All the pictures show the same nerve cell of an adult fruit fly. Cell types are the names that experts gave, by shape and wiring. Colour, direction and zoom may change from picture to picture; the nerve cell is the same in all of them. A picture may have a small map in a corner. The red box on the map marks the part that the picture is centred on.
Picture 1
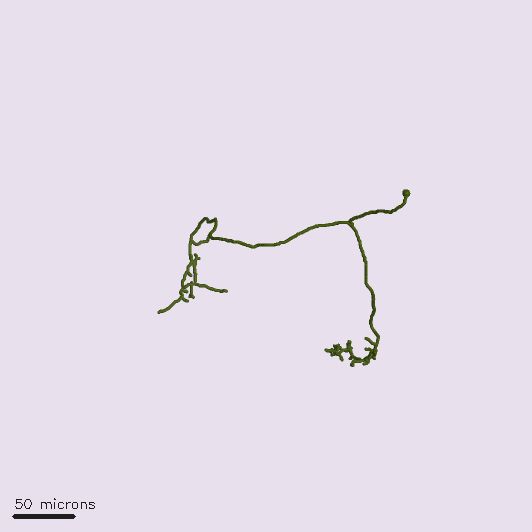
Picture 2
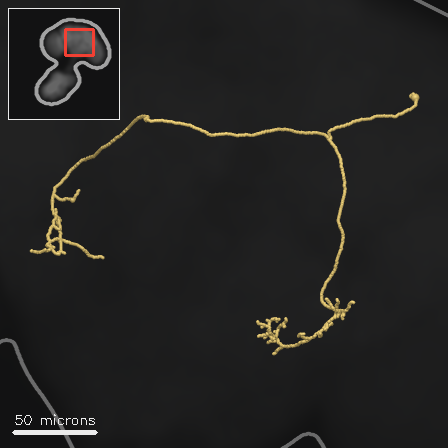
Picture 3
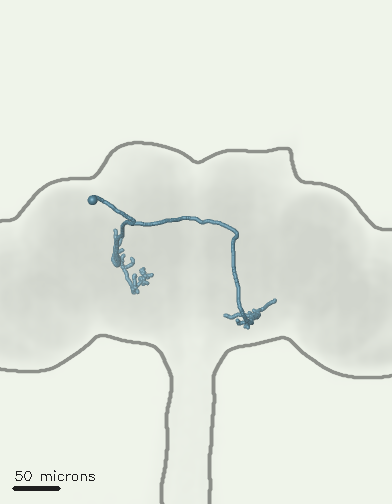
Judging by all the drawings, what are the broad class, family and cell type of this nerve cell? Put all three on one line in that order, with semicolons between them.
central-brain intrinsic neuron; hemilineage AOTUv3_ventral; CB3865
